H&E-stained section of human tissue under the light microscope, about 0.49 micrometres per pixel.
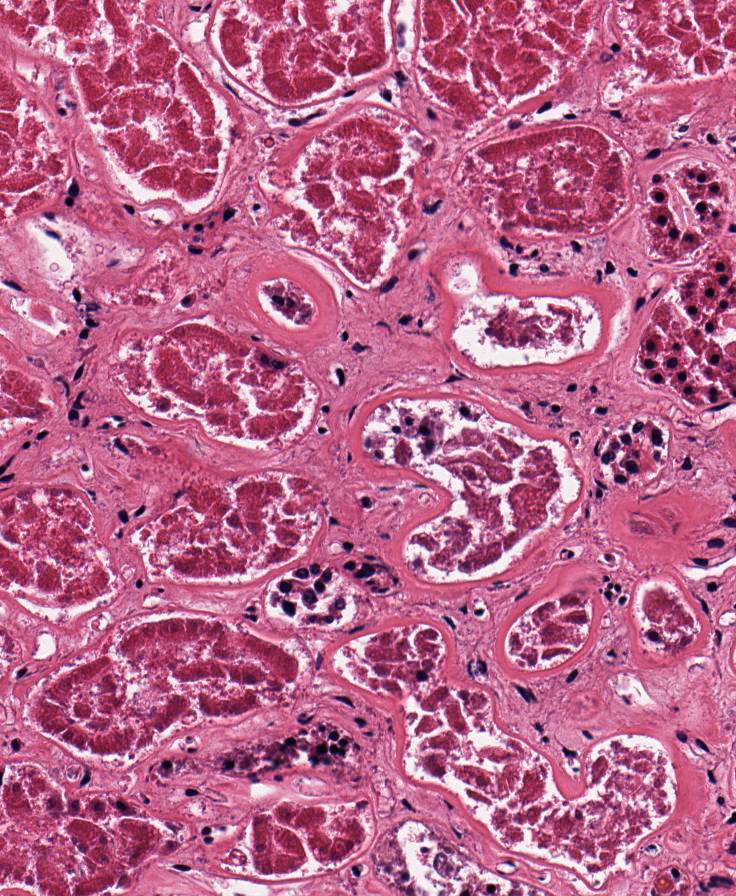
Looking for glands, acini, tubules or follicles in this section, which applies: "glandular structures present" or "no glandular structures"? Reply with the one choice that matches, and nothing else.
Glandular structures present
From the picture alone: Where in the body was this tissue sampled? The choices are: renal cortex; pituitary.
renal cortex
